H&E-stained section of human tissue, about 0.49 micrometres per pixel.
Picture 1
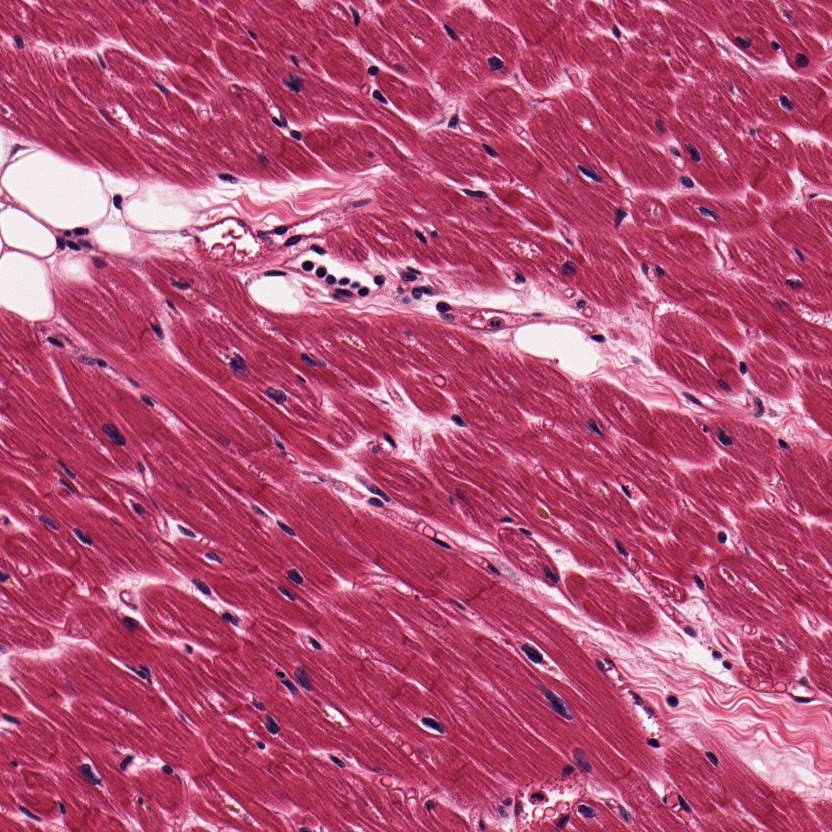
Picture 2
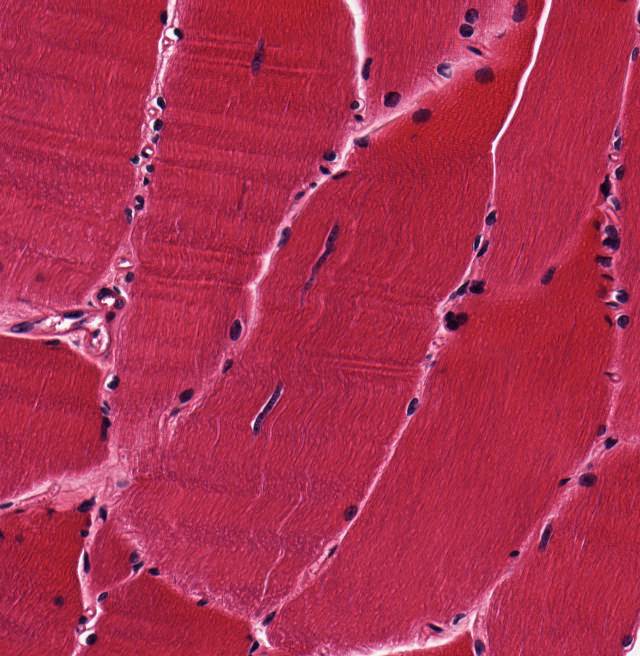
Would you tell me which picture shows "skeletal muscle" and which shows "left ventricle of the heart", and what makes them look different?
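Left ventricle of the heart, picture 1; skeletal muscle, picture 2. Fibre pattern: in picture 1 the muscle fibres branch and join neighbouring fibres instead of lying as separate parallel cylinders; in picture 2 a few broad, parallel, eosin-pink fibres cut lengthwise fill the field, running lower left to upper right. Cytoplasm: deeply eosinophilic in picture 1, with fine lines along the fibre length; in picture 2, fine transverse cross-striations. Nuclei in picture 2: small, dark-staining, oval to elongated, mostly at the fibre edges along their borders.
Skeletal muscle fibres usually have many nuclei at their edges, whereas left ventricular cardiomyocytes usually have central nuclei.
Picture 1 only: a few adipocytes, clear rounded empty spaces, at the upper left edge, and a thicker patch of wavy pale pink collagen fibres at the lower right corner.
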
